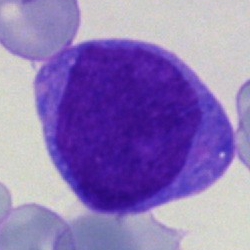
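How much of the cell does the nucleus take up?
Most of it.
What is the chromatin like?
Fine and evenly spread, without coarse clumps.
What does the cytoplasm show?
It is blue, holding only a few fine, faint reddish-purple granules.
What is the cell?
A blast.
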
